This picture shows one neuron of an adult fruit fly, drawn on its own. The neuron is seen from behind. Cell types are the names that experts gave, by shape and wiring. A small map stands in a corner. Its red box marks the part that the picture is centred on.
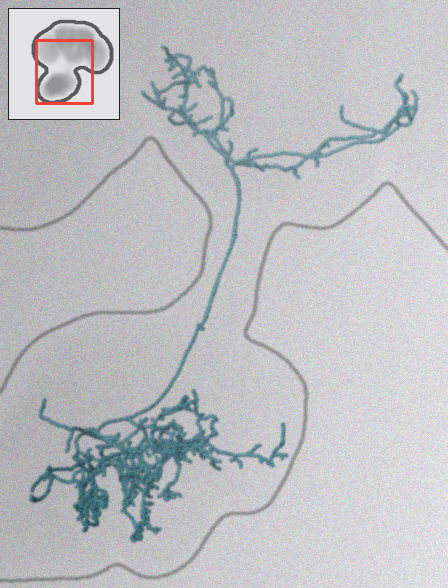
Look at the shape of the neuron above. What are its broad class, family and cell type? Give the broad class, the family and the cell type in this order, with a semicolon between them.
ascending neuron; hemilineage 12B; AN12B001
